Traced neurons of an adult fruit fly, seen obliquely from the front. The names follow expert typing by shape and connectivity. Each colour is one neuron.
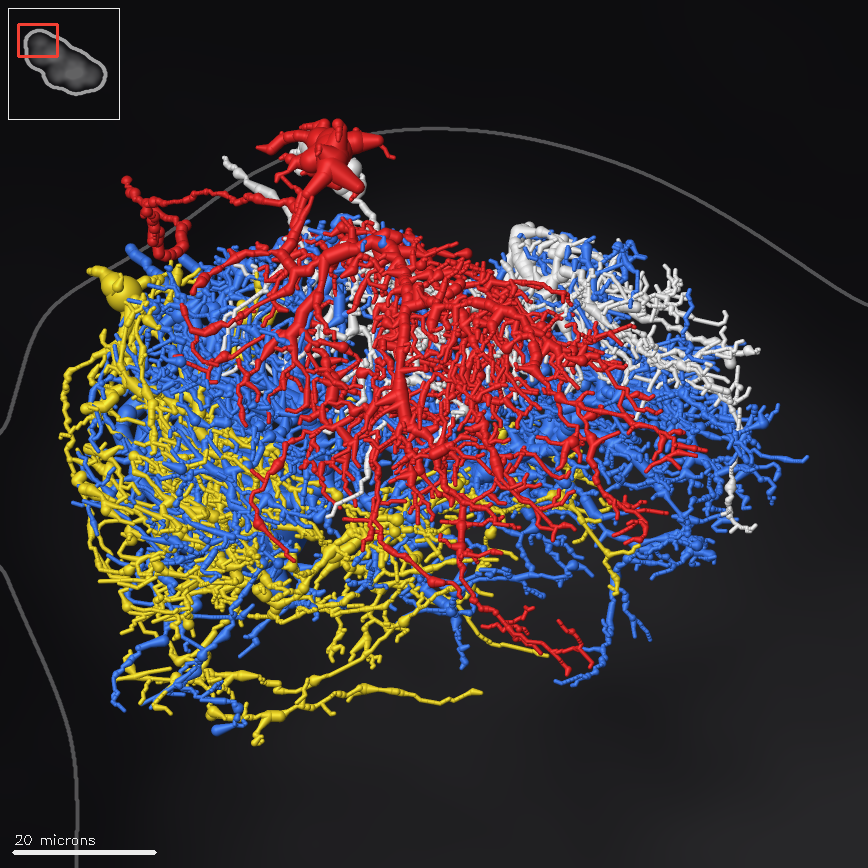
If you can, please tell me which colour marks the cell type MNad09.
red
